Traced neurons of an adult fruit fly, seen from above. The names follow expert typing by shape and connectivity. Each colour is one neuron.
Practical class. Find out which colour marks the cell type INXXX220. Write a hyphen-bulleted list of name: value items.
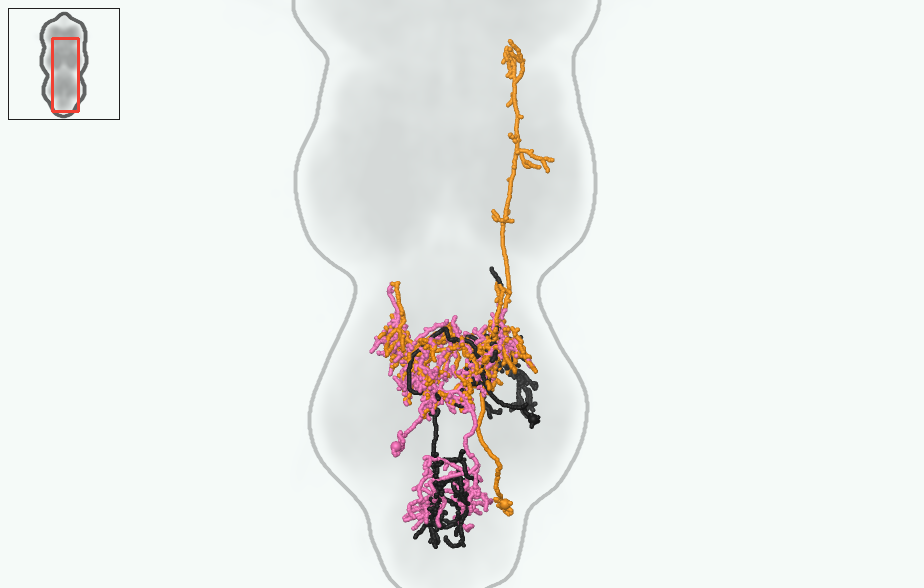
- colour: black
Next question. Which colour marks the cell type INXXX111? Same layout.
- colour: pink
